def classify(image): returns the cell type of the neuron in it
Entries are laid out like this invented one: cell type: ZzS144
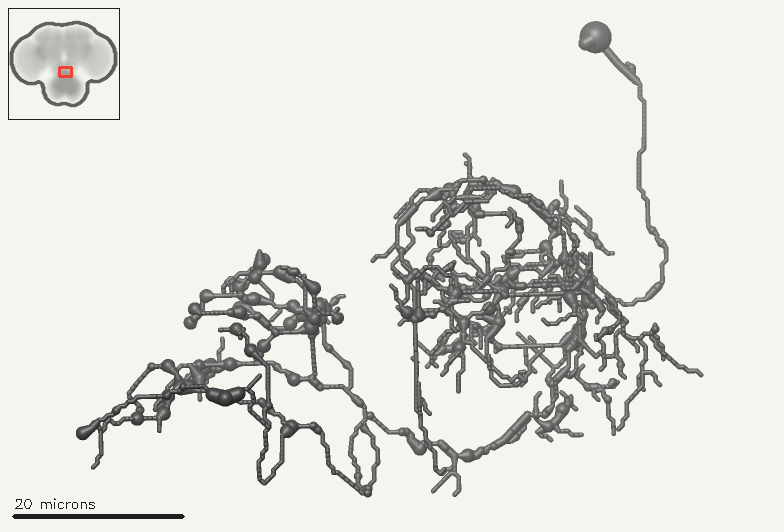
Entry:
cell type: INXXX412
